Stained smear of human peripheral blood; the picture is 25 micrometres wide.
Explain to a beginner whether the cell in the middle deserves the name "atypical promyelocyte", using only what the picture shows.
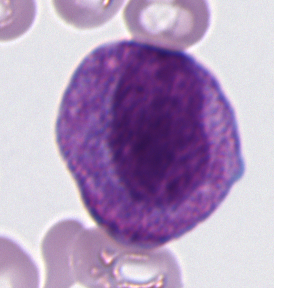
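The name atypical promyelocyte holds for this cell. The deciding point is the cytoplasm, a mottled purple-violet, which speaks for atypical promyelocyte.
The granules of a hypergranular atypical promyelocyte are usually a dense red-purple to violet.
Fine pinkish-purple granules are scattered through the cytoplasm; being fine, they could suit either name.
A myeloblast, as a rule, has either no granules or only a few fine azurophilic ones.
No clear vacuoles are seen. The outline is roughly oval and smooth, the cell about 19 by 16 micrometres, with red cells touching its top and bottom edges.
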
